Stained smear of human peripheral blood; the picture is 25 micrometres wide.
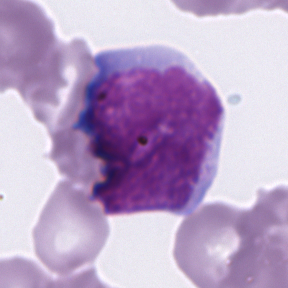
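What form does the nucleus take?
It is a single unlobed mass, with two small dark dots lying over it.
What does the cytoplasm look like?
It is pale blue and forms a narrow rim, widest along the upper edge.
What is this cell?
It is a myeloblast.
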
